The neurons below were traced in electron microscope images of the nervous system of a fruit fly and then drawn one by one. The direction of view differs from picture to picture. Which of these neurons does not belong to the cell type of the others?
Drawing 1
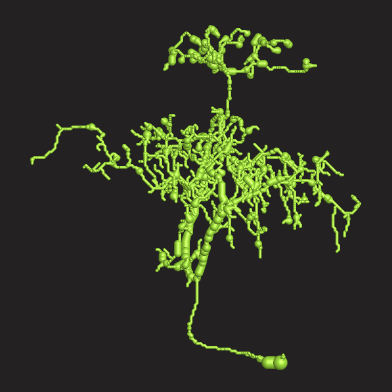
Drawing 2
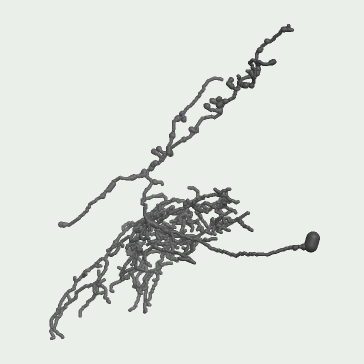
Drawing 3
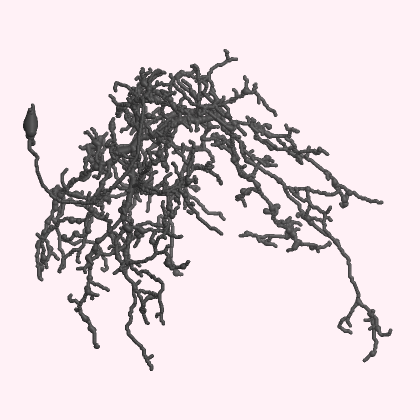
3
